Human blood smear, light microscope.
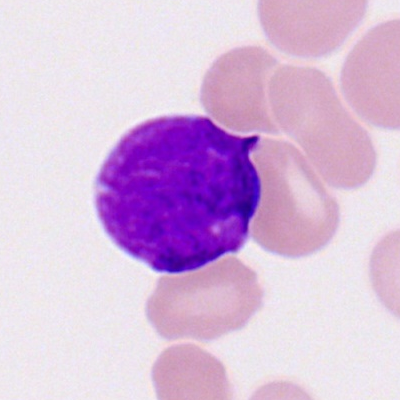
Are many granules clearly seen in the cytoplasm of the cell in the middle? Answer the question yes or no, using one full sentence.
No, no granules can be seen in the cytoplasm of this cell.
